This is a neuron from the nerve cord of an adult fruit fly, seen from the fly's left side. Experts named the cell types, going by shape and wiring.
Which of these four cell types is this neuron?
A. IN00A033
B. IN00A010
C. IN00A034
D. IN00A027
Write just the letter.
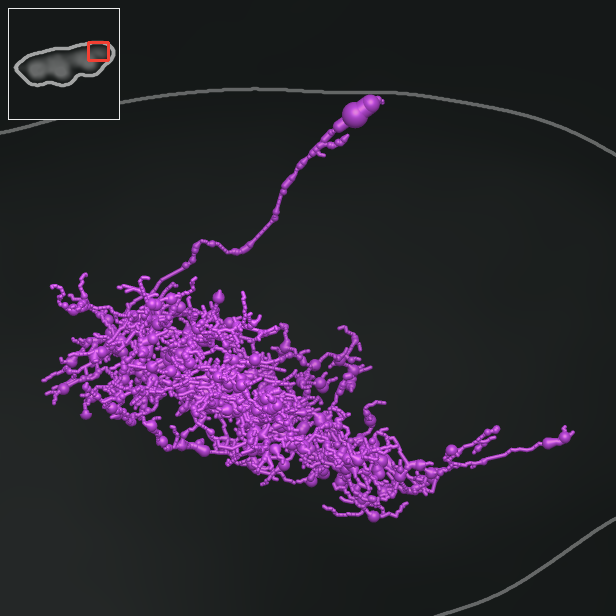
A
